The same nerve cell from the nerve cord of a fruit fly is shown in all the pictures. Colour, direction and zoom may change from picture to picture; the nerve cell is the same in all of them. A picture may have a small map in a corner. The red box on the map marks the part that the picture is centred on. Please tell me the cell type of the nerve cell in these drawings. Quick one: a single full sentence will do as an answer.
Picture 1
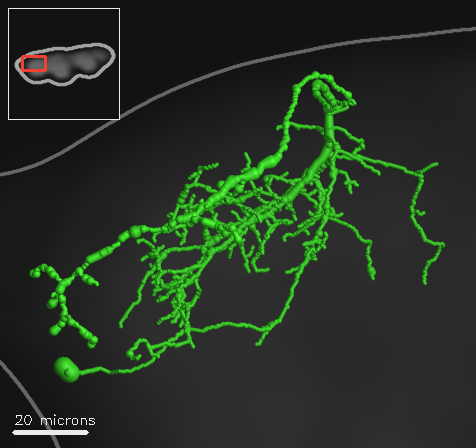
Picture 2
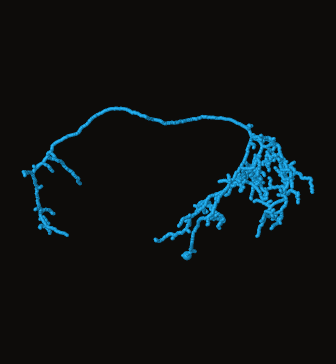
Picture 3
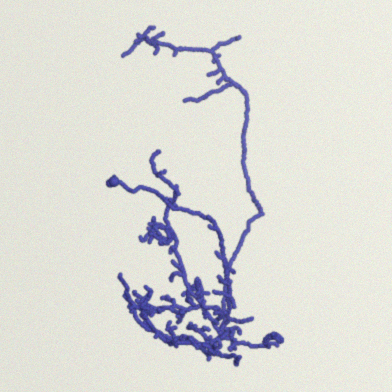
On the level of cell type, this nerve cell is IN14B011.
